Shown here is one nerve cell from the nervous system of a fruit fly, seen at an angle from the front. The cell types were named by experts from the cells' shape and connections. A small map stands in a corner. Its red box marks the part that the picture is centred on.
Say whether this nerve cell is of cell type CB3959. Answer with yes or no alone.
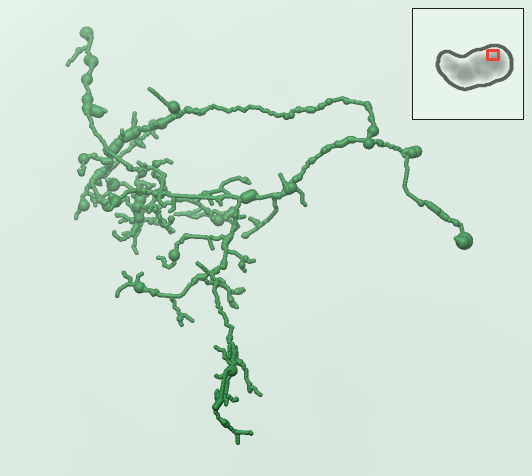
no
